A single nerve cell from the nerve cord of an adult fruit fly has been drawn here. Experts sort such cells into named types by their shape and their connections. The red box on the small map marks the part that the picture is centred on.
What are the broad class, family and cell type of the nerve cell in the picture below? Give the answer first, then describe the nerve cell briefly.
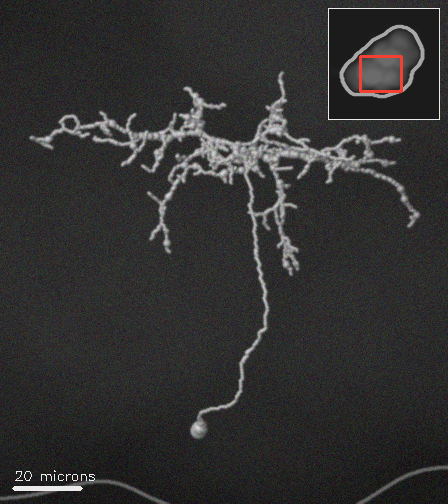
Its broad class is nerve-cord intrinsic neuron. The family is hemilineage 00A. Its cell type is IN00A054. From left to right in the picture it spans about 120 microns. Dozens of branch ends can be seen.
